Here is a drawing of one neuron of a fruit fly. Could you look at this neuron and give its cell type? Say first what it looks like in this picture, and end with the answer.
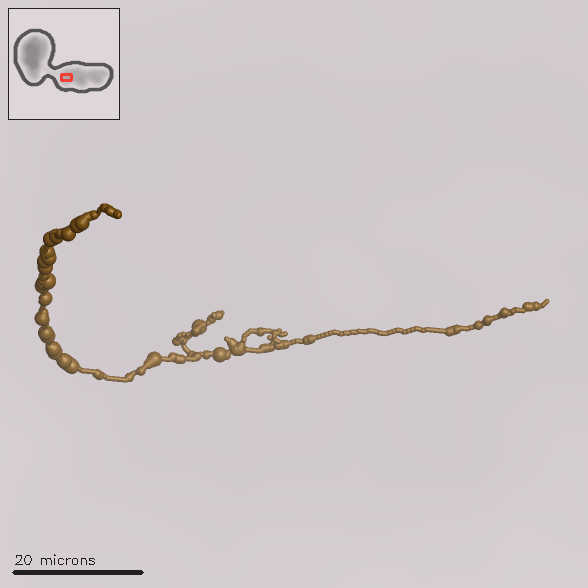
No cell body is drawn. From left to right in the picture it spans about 80 microns. There are a dozen or fewer branch ends. It is a sensory neuron entering the nerve cord. The cell type is SNta31.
